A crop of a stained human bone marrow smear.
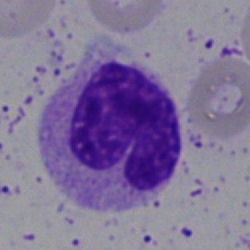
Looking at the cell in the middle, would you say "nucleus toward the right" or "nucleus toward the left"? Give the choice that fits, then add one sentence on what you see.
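Nucleus toward the right. The nucleus sits toward the upper right of the cell, leaving more cytoplasm on the left and below.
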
